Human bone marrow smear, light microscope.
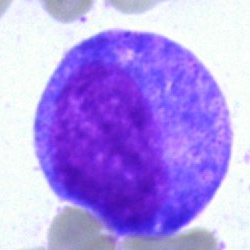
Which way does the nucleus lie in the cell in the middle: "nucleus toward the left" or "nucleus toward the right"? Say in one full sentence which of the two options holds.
Toward the left side of the cell sits its nucleus.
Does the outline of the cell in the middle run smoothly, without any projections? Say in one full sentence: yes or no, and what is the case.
Yes, the cell does have a smooth edge free of projections, blebs or tags.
